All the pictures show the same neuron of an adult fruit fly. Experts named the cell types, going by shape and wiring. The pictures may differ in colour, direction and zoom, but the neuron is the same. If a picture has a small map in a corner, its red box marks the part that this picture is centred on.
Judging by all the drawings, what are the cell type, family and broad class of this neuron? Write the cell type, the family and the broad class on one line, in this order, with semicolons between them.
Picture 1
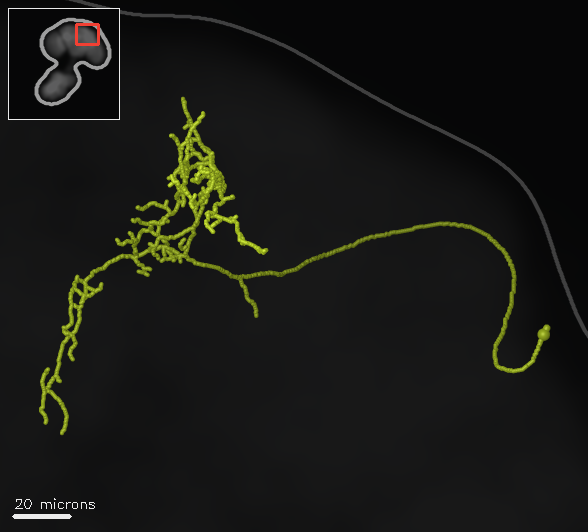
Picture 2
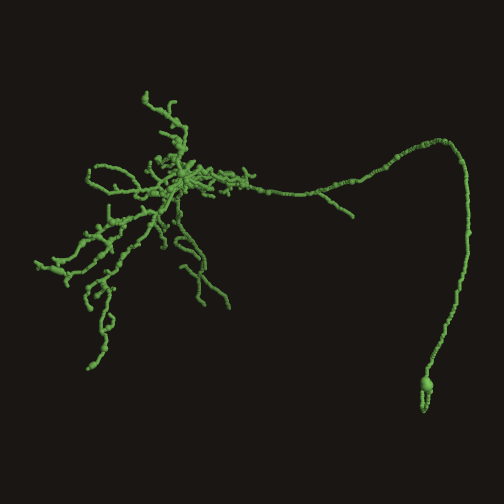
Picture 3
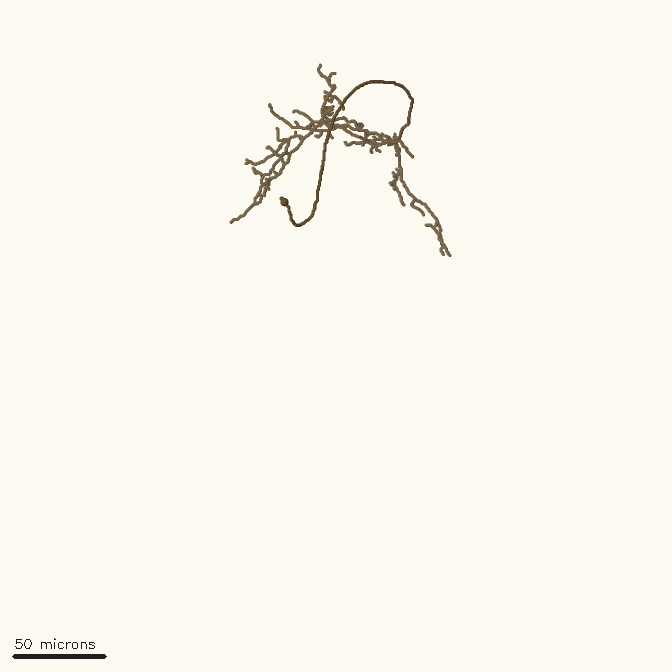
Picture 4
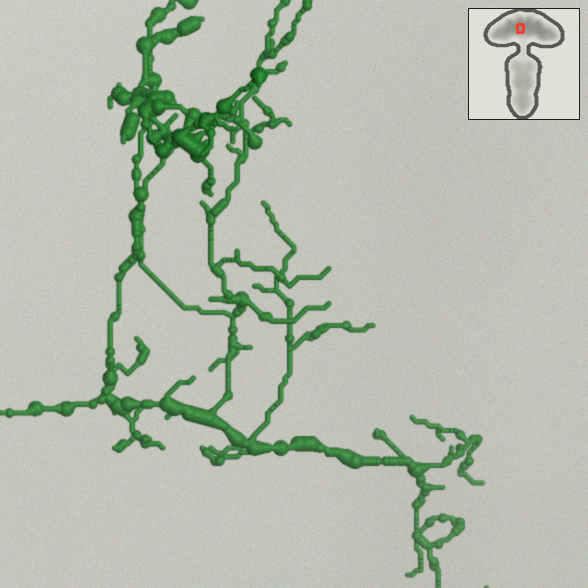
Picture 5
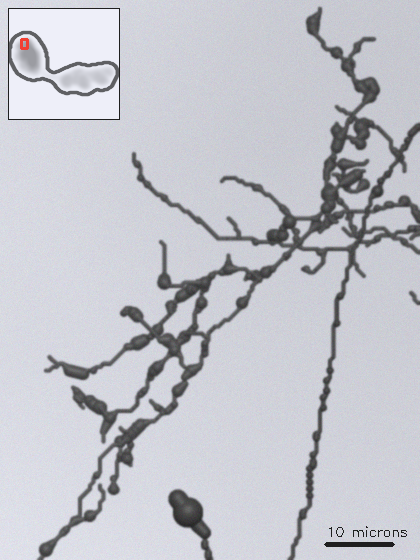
ATL004; hemilineage SIPa1_dorsal; central-brain intrinsic neuron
